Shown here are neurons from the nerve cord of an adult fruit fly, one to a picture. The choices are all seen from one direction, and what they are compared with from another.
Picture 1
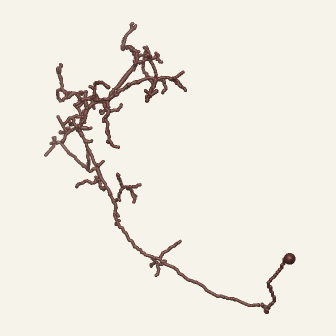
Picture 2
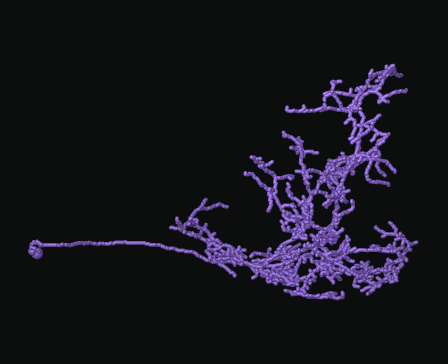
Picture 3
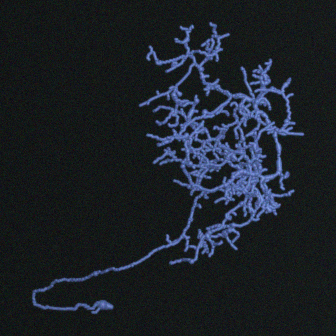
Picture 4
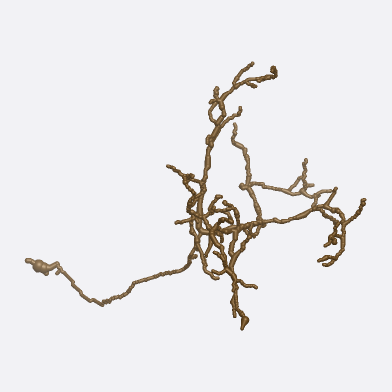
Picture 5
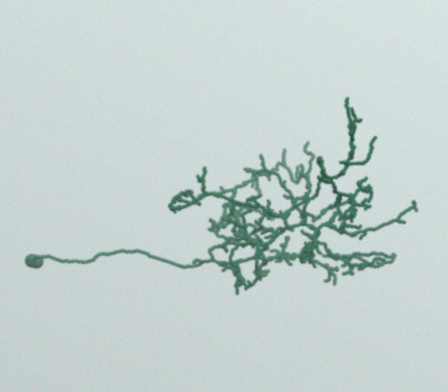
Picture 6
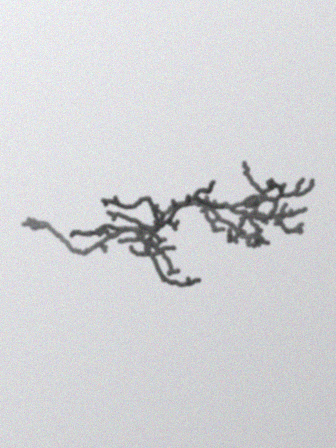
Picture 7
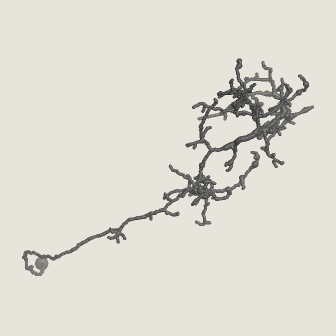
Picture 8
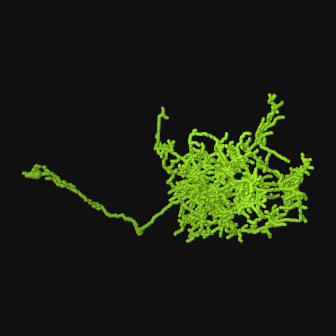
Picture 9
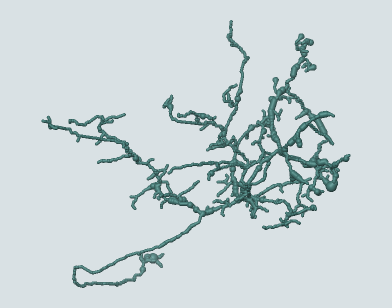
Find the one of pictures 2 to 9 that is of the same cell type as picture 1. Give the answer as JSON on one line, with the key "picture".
{"picture": 7}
